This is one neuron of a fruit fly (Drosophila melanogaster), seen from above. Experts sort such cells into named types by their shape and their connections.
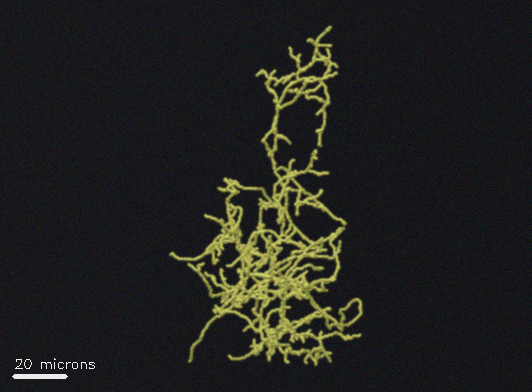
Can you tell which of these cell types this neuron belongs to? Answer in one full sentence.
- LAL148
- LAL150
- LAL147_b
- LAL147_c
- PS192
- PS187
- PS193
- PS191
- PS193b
The cell type to which this neuron belongs is PS187.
